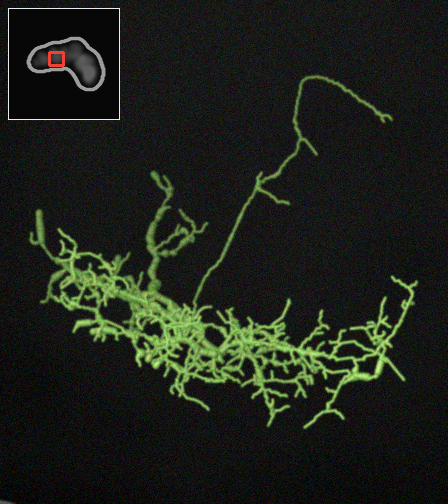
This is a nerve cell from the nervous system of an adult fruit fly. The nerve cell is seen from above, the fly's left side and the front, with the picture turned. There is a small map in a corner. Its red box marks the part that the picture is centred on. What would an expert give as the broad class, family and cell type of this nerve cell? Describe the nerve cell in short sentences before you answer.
As drawn here it is about as wide as it is tall. This is a nerve-cord intrinsic neuron. The family is hemilineage 13A. It is of cell type IN13A034.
